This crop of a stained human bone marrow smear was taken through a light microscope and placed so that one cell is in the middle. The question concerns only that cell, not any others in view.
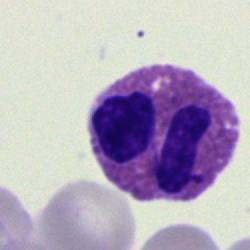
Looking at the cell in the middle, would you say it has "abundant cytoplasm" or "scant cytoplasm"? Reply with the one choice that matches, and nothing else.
Abundant cytoplasm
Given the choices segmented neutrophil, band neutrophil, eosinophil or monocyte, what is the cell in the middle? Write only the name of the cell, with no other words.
eosinophil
